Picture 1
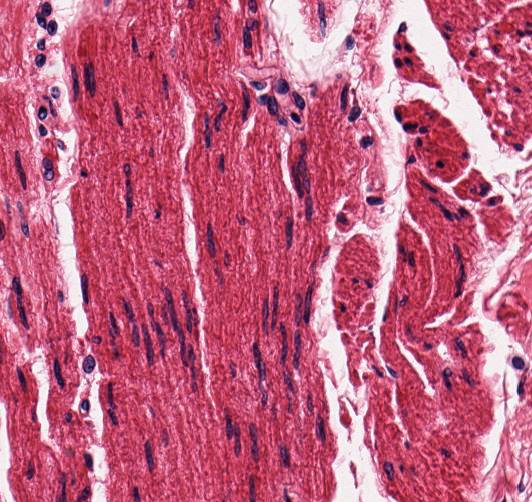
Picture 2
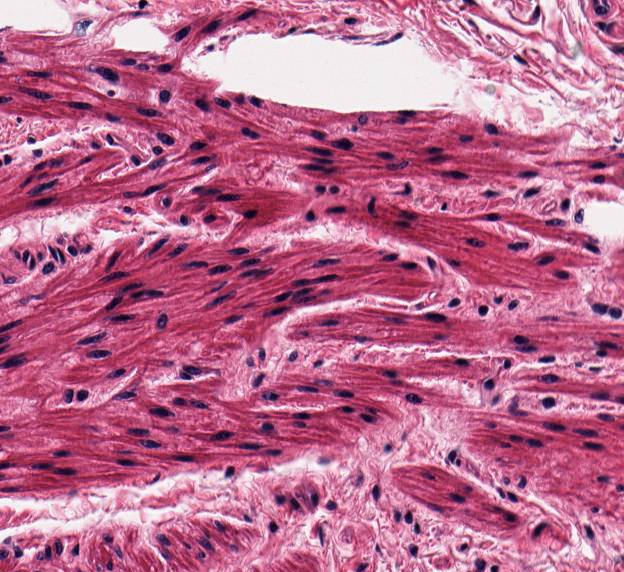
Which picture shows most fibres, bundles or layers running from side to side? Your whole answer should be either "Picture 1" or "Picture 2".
Picture 2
